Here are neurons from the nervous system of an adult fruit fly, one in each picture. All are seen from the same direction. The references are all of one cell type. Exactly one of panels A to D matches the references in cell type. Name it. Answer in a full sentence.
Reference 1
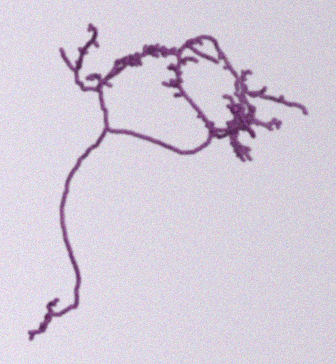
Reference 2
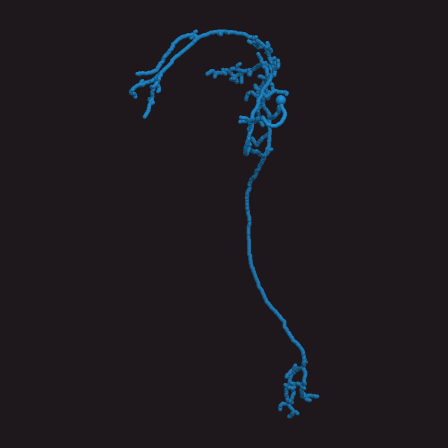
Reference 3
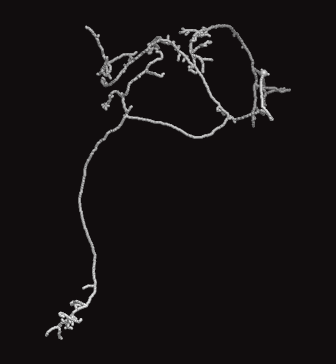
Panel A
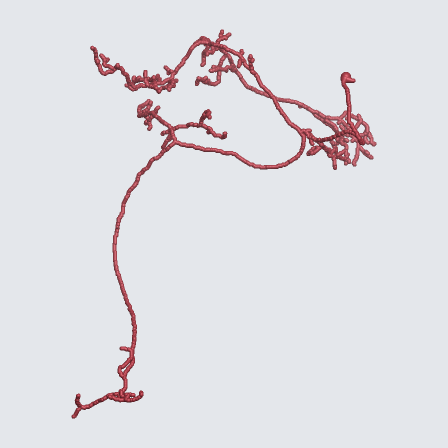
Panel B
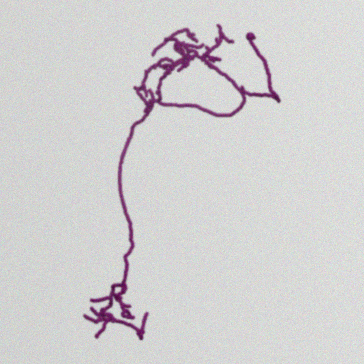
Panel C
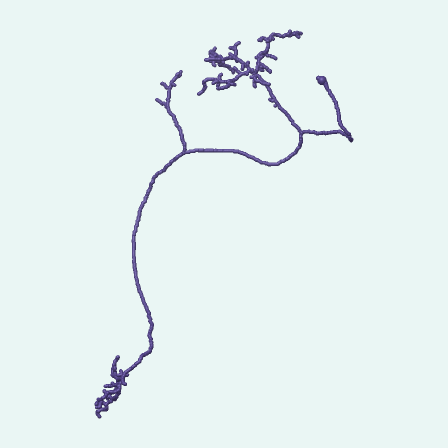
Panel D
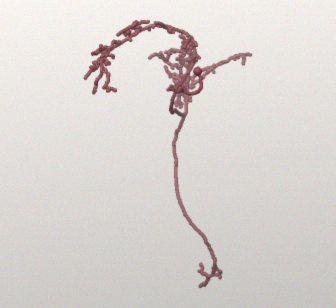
Panel D is of the same cell type.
